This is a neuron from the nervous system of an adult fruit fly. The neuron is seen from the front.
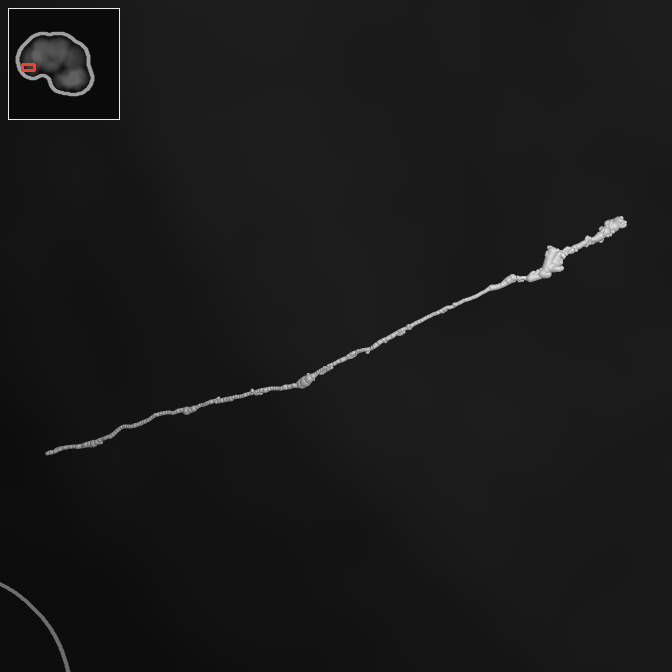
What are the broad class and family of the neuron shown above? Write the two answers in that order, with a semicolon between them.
photoreceptor or other optic-lobe sensory neuron; class visual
